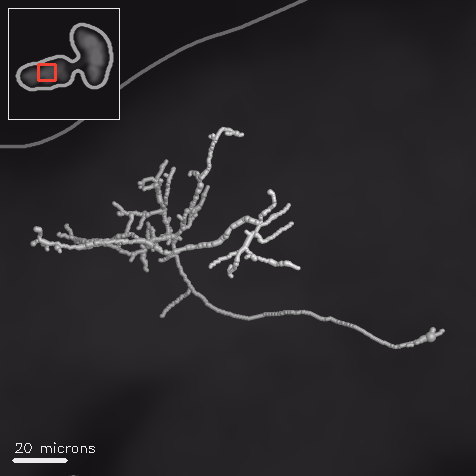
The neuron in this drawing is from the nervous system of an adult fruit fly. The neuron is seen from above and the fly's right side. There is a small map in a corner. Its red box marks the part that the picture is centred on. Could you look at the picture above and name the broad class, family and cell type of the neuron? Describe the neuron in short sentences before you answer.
It lies in the nerve cord. The cell body can be seen at the lower right of the picture. Dozens of branch ends can be seen. This is a nerve-cord intrinsic neuron. The family is hemilineage 13B. The cell type is IN13B063.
